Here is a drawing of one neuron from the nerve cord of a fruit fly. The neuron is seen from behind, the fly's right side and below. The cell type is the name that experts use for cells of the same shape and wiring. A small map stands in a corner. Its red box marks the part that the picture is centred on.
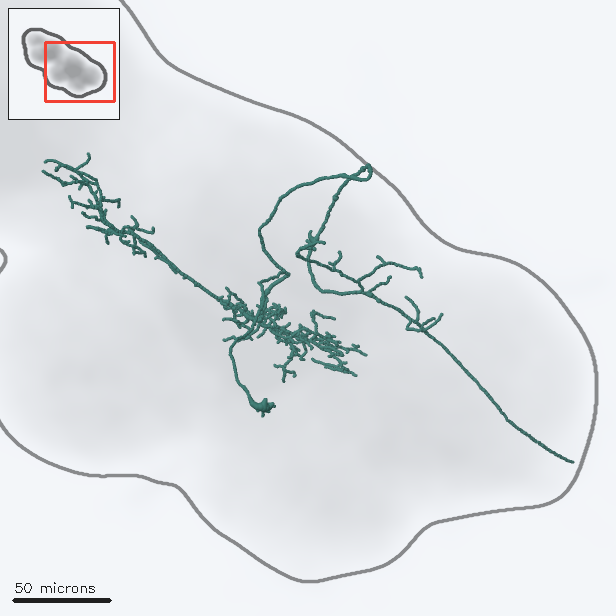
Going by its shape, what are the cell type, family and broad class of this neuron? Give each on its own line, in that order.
AN02A009
hemilineage 02A
ascending neuron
